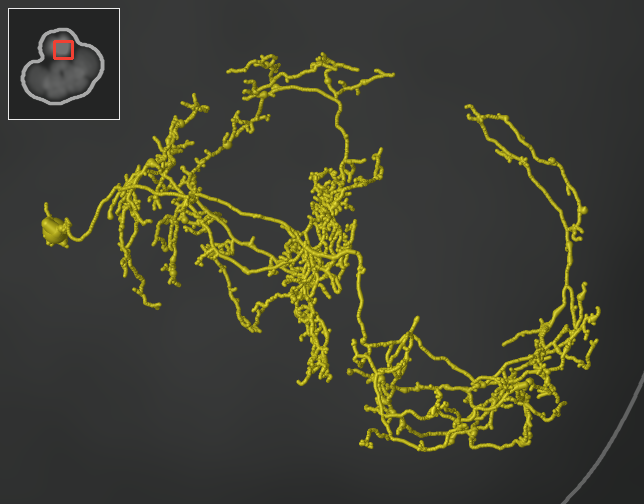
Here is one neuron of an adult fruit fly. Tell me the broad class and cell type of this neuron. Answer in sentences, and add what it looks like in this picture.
Its broad class is nerve-cord intrinsic neuron. It is of cell type INXXX263. As drawn here it is wider than it is tall.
